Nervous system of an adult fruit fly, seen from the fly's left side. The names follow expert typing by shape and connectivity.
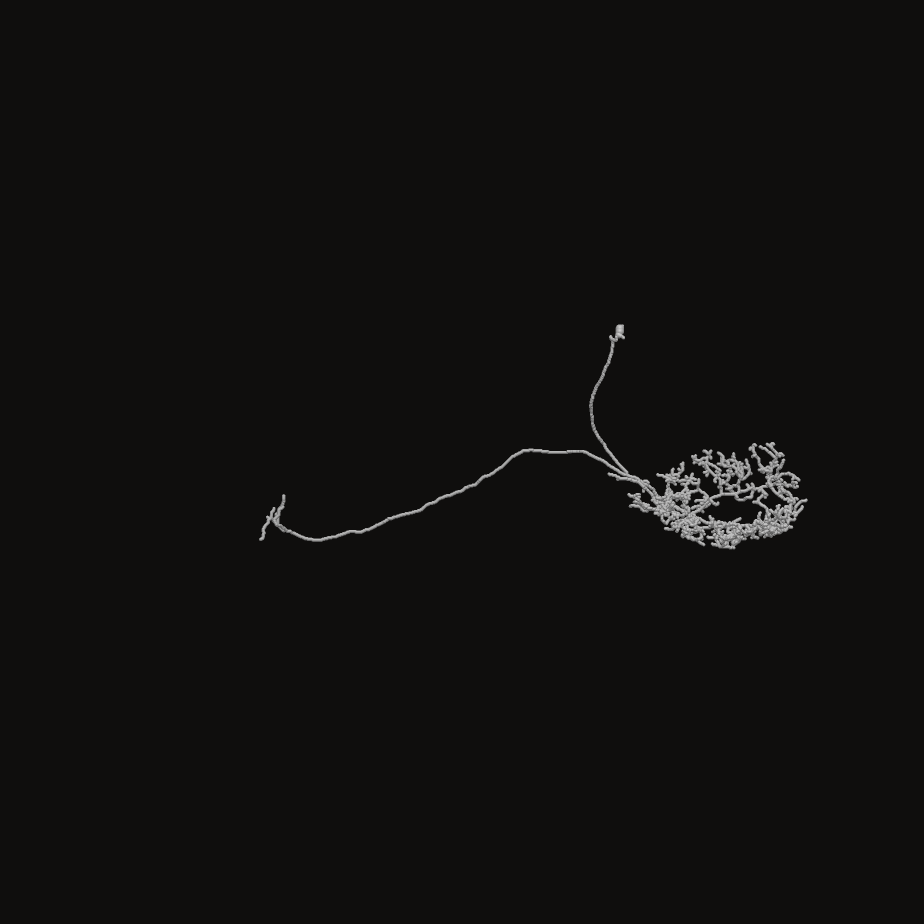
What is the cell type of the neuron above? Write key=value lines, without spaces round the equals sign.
cell_type=IN23B020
